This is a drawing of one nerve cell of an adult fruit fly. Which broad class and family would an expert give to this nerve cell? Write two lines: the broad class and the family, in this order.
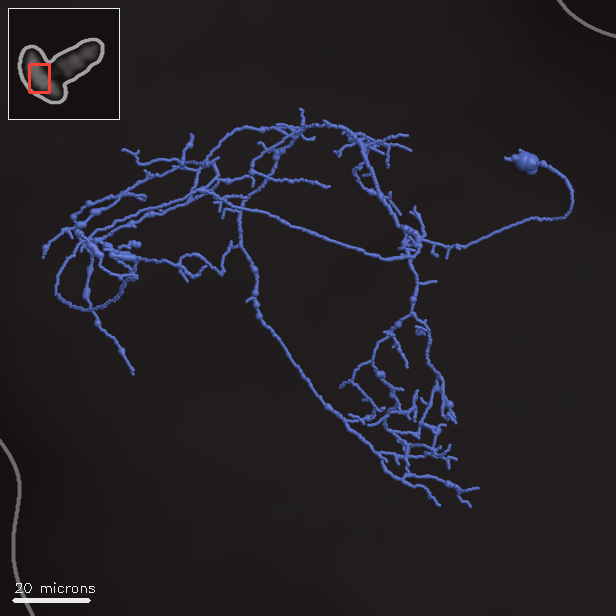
central-brain intrinsic neuron
hemilineage SMPpv1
